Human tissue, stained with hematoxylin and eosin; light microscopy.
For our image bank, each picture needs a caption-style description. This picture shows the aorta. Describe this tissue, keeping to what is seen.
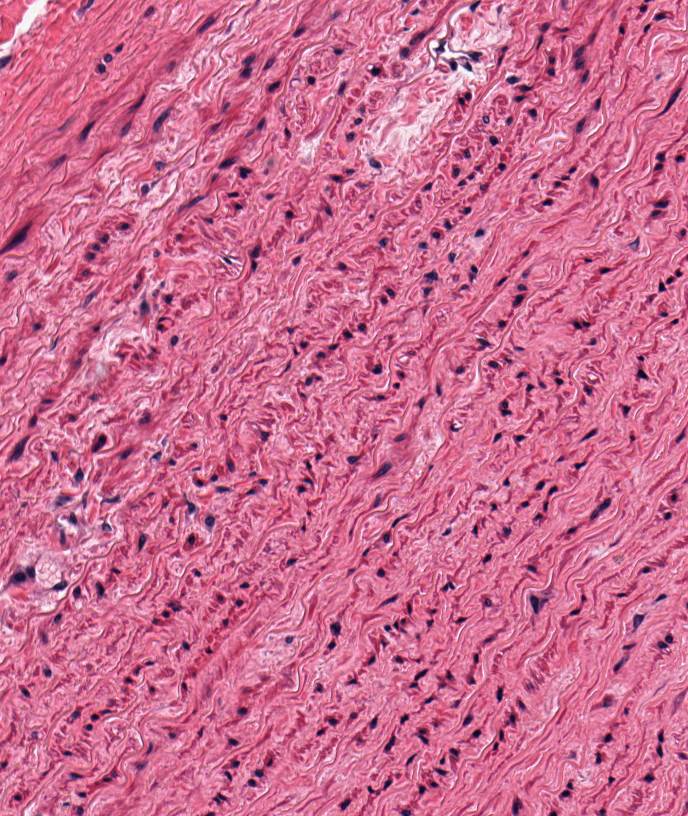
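First, the overall composition: fibrous tissue of wavy pink fibres fills the whole field. Second, their direction: they run obliquely from lower left to upper right. Third, the nuclei: small, dark and elongated, scattered fairly evenly among the fibres. Last, a band of denser, more deeply pink fibres crosses the top left corner.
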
